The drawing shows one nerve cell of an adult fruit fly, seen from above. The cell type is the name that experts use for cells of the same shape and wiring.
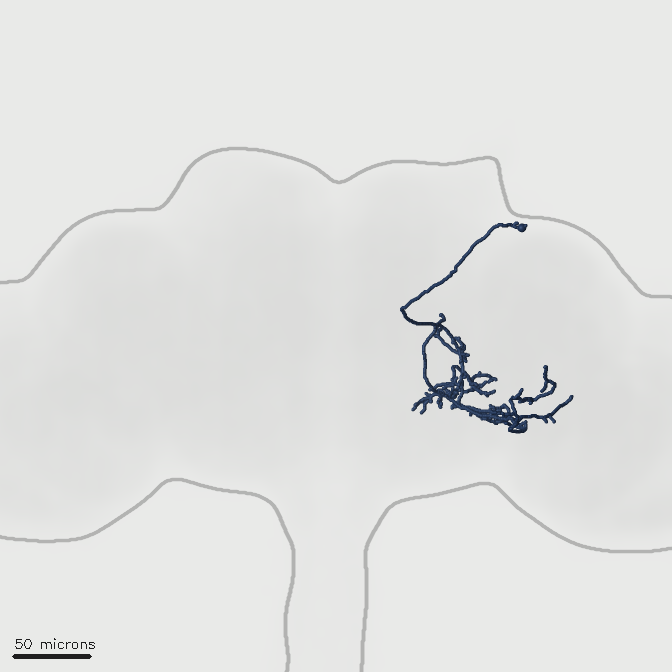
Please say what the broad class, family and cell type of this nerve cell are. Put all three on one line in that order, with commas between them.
central-brain intrinsic neuron, hemilineage WEDd1, CB1849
